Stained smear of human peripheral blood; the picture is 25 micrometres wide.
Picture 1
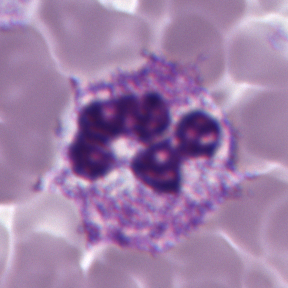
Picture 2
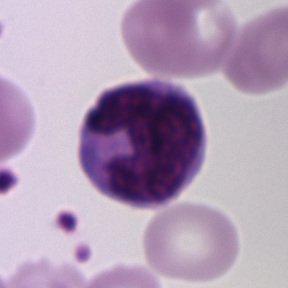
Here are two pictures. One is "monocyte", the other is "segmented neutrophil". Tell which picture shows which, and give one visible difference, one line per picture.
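The cell in picture 1 is a segmented neutrophil. Fine violet granules are scattered throughout the cytoplasm.
The cell in picture 2 is a monocyte. No distinct granules are seen in the cytoplasm.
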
